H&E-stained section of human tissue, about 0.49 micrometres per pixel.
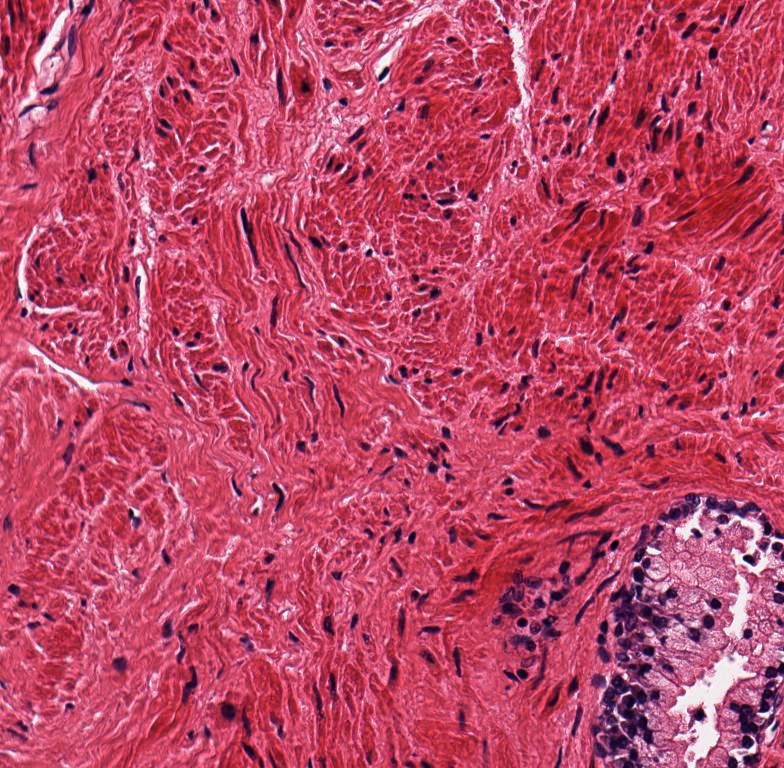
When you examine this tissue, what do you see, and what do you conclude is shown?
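Smooth muscle bundles interlace in different directions, some cut across and others lengthwise. Near the centre, the lengthwise-cut fibres have dark, elongated, spindle-shaped nuclei. Cells lining the lower-right gland have pale, finely vacuolated cytoplasm. Along the outer edge of the gland, where it meets the muscle, lie small, dark, crowded nuclei. The tissue is prostate.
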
